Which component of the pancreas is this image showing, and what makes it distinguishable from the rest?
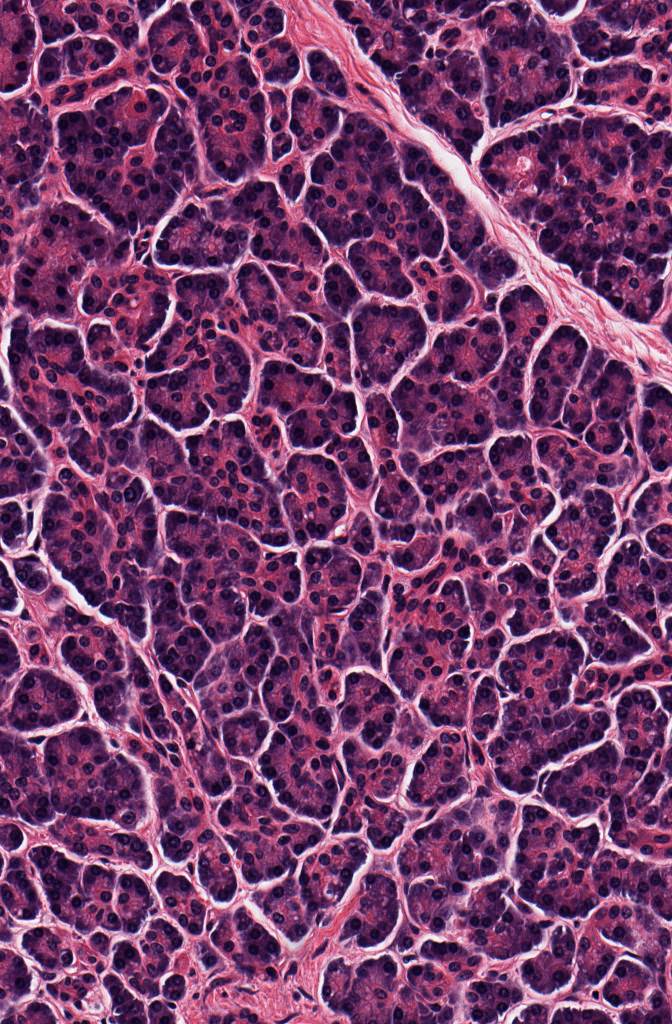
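Answer: exocrine pancreas. First: closely packed acini, parted by thin strands of pink connective tissue, fill the field. Second: the acinar cells have round, dark nuclei lying toward the base. Third: the cytoplasm is purple toward the base and pinker toward the centre of each acinus.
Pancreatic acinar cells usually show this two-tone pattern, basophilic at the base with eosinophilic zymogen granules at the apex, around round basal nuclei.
Fourth: no pale, foamy mucous-type cells appear among the acini.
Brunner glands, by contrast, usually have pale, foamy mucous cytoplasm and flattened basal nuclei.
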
